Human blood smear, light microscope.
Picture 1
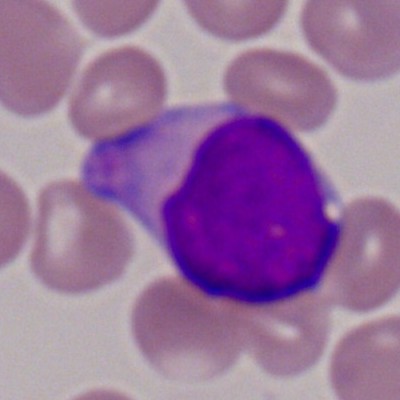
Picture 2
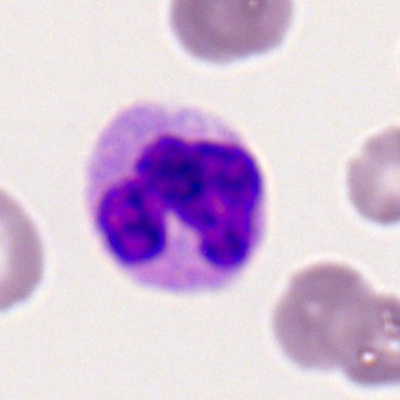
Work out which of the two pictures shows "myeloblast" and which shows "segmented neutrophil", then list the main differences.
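The first picture is the myeloblast, and the second is the segmented neutrophil. In the myeloblast you can make out a few small paler spots within the nucleus, whereas no nucleoli are visible in the neutrophil's nucleus.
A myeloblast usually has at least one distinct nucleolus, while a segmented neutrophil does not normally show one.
The neutrophil's chromatin is dark purple and coarsely clumped.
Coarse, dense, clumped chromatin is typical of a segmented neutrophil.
The cytoplasm colours differ as well: pale blue in the myeloblast, turning a deeper blue along its outer edge, and pale pink-lilac in the neutrophil.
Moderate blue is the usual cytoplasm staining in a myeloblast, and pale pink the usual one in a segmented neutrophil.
The myeloblast's cytoplasm is lopsided, only a thin rim on the right but a wide area on the left. The neutrophil has a round, smooth outline, and its cytoplasm holds neither coarse orange-red granules nor vacuoles. Around the myeloblast, red cells crowd in closely and press against its edges.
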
